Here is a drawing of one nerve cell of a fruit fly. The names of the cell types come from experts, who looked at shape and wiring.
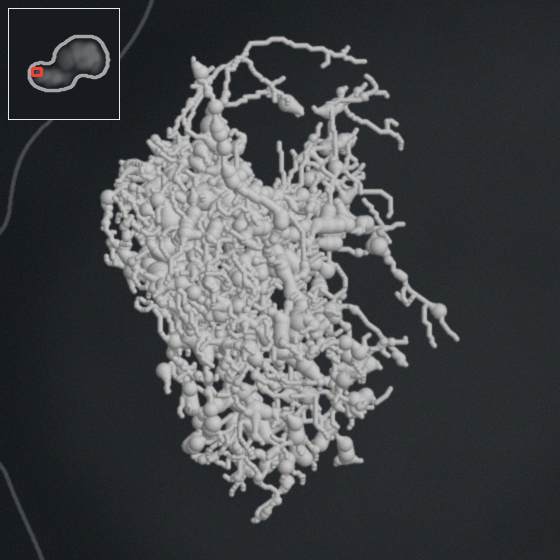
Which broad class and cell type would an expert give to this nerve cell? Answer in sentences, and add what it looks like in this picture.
This is a nerve-cord intrinsic neuron. The cell type is INXXX077. In this view it is taller than it is wide.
